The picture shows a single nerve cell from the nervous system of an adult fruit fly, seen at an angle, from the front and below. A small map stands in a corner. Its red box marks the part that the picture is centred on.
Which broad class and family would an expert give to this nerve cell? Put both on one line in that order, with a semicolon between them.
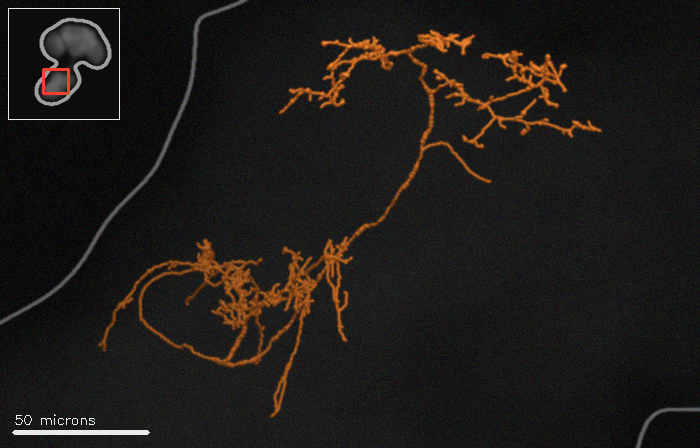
nerve-cord intrinsic neuron; hemilineage 19B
